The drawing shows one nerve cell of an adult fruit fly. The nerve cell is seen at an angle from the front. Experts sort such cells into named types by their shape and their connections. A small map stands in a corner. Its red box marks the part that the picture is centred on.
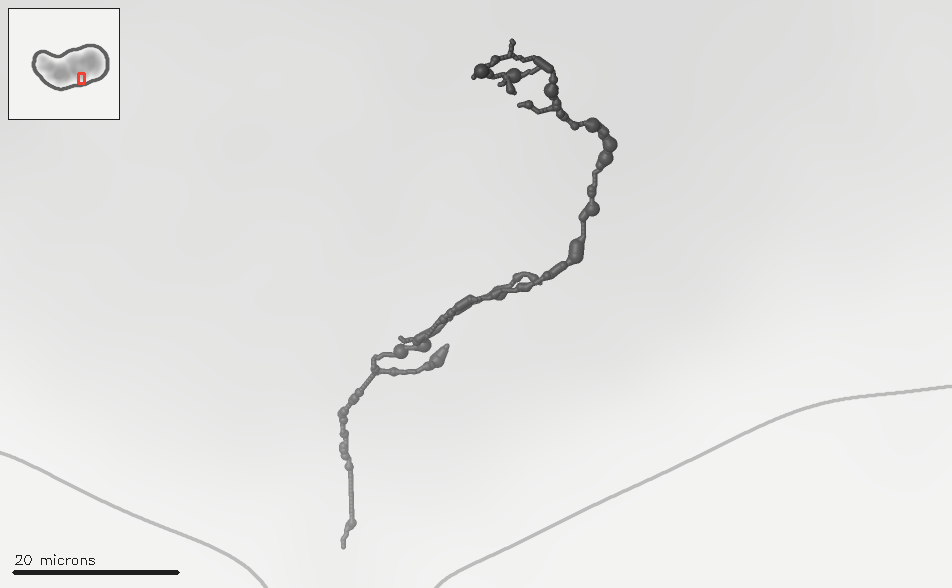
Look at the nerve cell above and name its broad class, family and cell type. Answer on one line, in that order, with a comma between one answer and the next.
sensory neuron entering the brain, class gustatory, claw_tpGRN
